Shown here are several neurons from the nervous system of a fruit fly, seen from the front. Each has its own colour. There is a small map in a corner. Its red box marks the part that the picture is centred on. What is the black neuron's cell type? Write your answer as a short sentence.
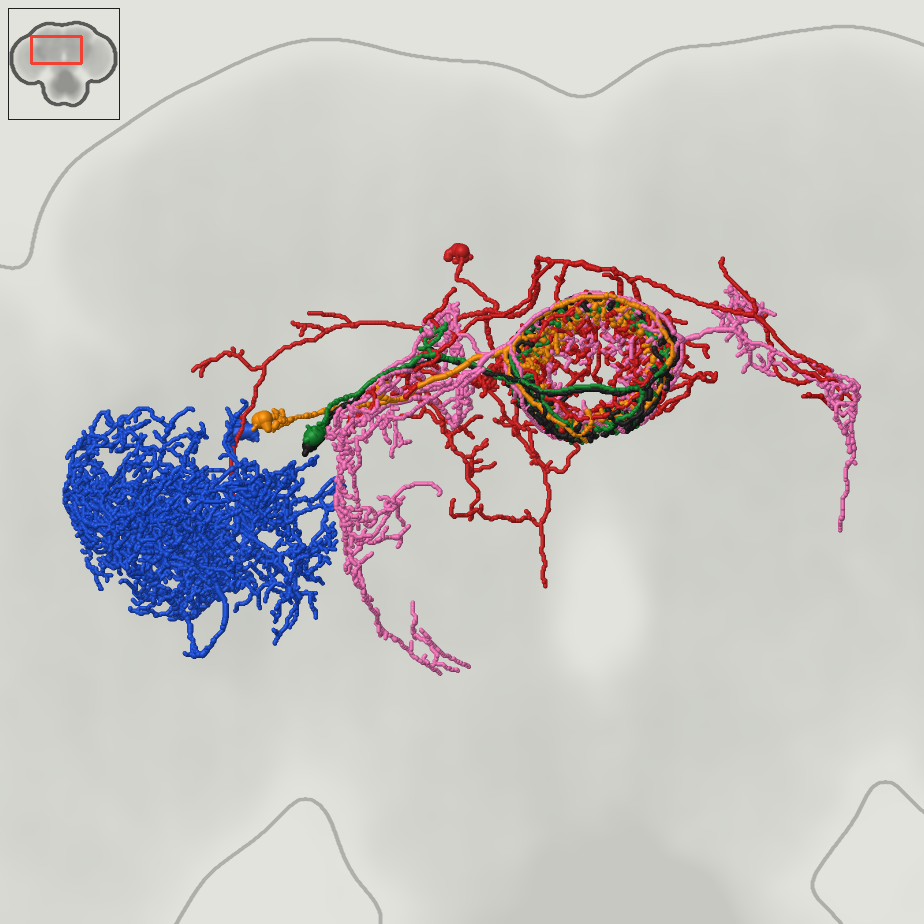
The cell type is ER4d.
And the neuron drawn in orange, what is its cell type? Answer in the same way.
The cell type is ER4m.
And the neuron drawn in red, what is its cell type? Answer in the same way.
The cell type is ExR5.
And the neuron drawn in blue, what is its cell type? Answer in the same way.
The cell type is AVLP536.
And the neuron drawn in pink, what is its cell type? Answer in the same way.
The cell type is ExR2.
